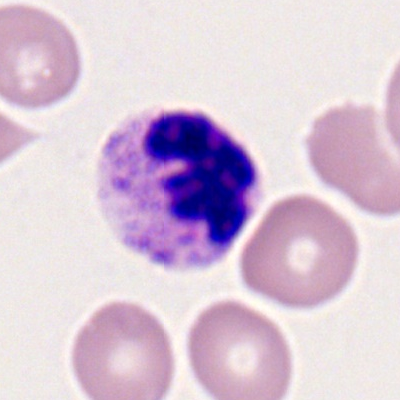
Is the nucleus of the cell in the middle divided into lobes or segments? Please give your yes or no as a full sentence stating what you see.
Yes, there are two or more lobes making up the nucleus of the cell.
